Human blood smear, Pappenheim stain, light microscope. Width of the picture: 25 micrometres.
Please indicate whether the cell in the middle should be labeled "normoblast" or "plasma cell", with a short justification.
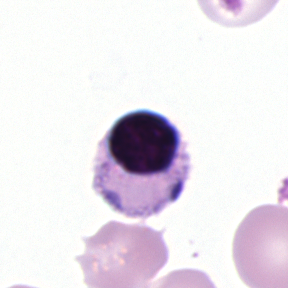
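This one is a normoblast. What settles it is the colour of the cytoplasm, which here is pale pinkish-lilac.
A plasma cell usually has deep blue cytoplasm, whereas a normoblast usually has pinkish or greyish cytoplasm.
The rest you can simply note as you go: the nucleus is round, about 6 micrometres across, fills about 40% of the cell's area and lies toward the top of the cell. Its chromatin is very dark purple and dense. Fine purple granules are scattered through the cytoplasm, and two darker purple clumps sit at its lower left and lower right edges.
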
